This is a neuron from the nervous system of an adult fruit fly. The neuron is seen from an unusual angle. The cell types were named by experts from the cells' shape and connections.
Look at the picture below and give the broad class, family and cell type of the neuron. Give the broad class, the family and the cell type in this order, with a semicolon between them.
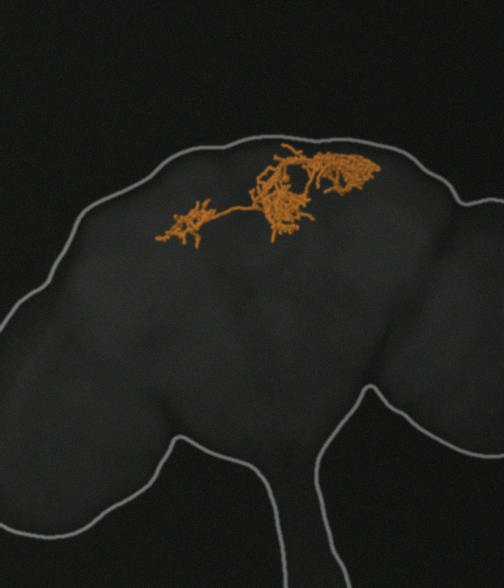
central-brain intrinsic neuron; hemilineage AOTUv1_medial; SMP151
